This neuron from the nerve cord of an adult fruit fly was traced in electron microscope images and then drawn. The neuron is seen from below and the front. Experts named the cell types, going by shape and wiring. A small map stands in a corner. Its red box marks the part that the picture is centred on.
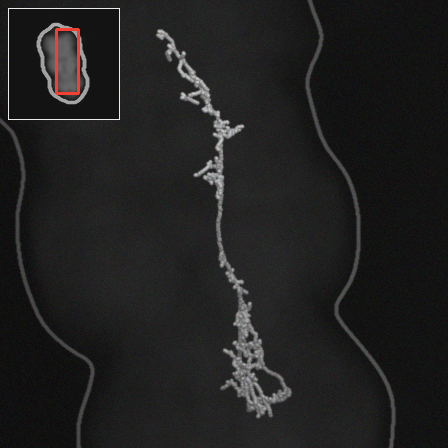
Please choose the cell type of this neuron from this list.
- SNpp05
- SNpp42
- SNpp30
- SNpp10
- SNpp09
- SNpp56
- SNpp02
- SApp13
SNpp02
